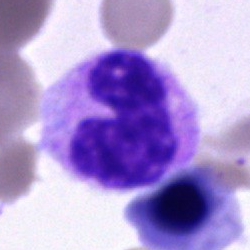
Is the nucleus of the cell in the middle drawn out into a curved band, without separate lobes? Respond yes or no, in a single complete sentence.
Yes, the nucleus takes a horseshoe, C, U or S shape without separate lobes.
